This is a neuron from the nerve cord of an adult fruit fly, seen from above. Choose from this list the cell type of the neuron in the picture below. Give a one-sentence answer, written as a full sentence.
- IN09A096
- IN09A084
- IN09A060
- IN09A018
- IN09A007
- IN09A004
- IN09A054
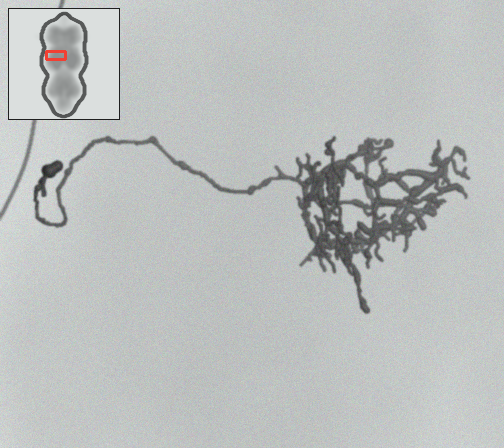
The cell type of the neuron here is IN09A018.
